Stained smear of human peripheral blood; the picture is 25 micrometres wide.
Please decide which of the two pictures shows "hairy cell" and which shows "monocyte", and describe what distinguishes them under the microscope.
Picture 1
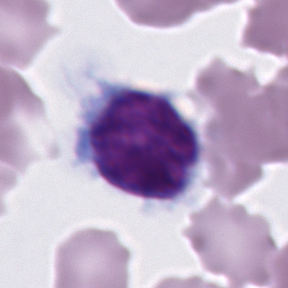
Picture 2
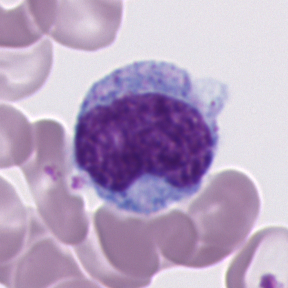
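Picture 1 is the hairy cell; picture 2 is the monocyte. The nucleus in picture 1 is roundish and smoothly outlined, with no indentation, and measures about 10 by 9 micrometres. In picture 2 the nucleus is notched along its lower edge into a kidney shape and measures about 12 by 9 micrometres. The cytoplasm of the hairy cell is pale blue, with more of it on the left of the nucleus than on the right. In the monocyte the cytoplasm is widest above the nucleus and narrowest on its left, and fine pink-purple granules are scattered through it. The edge of the hairy cell is ragged with fine hair-like projections, whereas the monocyte's edge bulges out at the upper right into a pale, irregular projection.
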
